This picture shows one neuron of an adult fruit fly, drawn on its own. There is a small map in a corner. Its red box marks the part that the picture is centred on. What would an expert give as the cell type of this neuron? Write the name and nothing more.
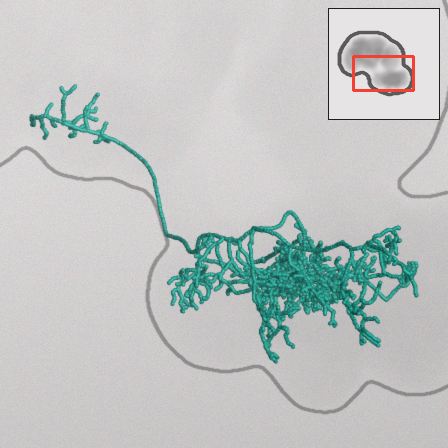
ANXXX002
